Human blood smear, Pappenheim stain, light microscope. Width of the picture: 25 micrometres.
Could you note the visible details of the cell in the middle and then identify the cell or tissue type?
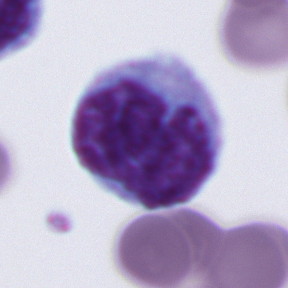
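Outline roughly round, edge smooth. Nucleus notched in its upper edge right of centre, giving a folded, partly lobed look. Chromatin dark purple, coarsely clumped, paler streaks between the clumps. No clear vacuoles in the cytoplasm. Cell is a monocyte.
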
